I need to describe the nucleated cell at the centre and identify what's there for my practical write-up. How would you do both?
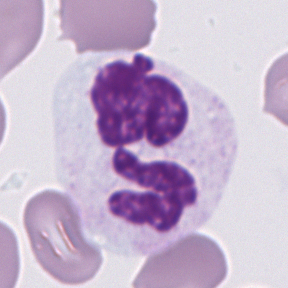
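Chromatin's dark purple and coarsely clumped here, with no nucleoli visible in the nucleus. Fine lilac granules are scattered through the cytoplasm, and there are no vacuoles. It's a segmented neutrophil.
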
